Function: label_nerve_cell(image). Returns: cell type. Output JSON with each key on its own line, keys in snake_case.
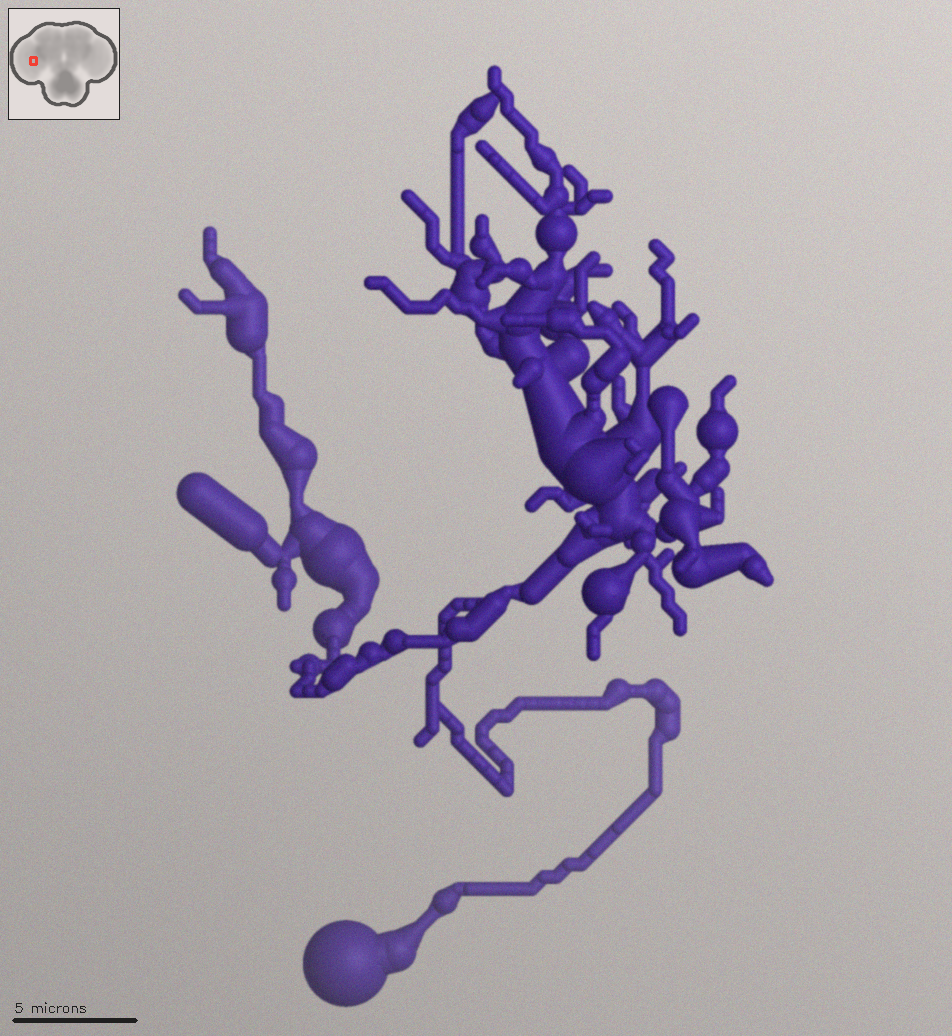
{
 "cell_type": "T5d"
}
